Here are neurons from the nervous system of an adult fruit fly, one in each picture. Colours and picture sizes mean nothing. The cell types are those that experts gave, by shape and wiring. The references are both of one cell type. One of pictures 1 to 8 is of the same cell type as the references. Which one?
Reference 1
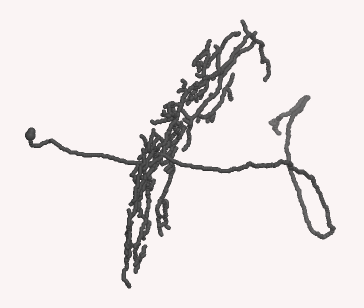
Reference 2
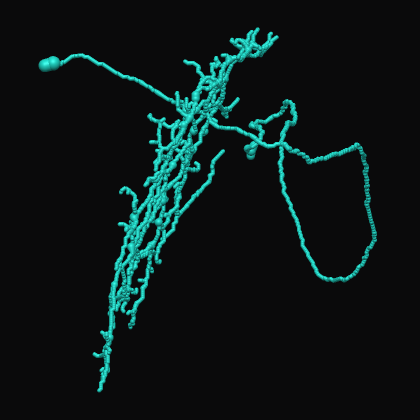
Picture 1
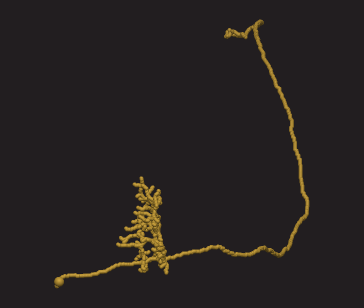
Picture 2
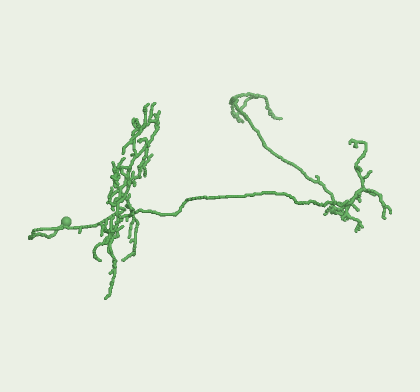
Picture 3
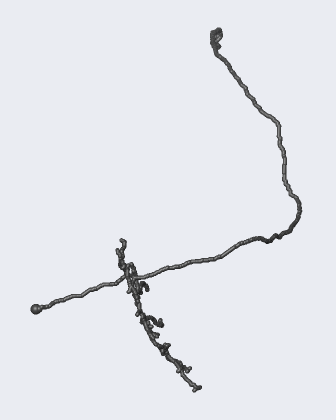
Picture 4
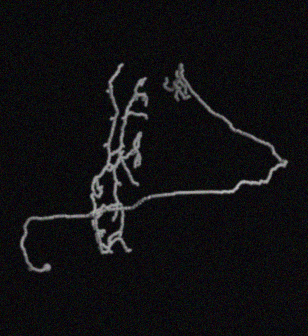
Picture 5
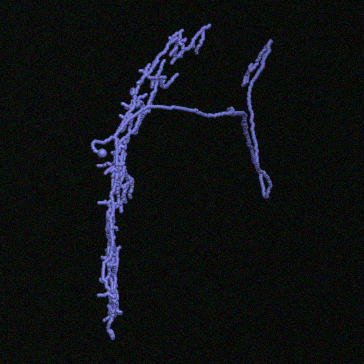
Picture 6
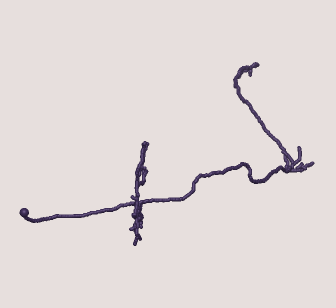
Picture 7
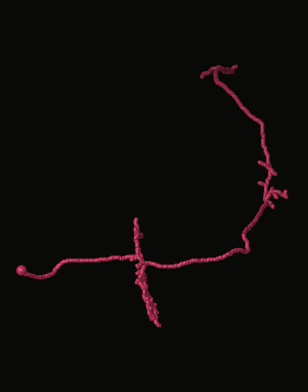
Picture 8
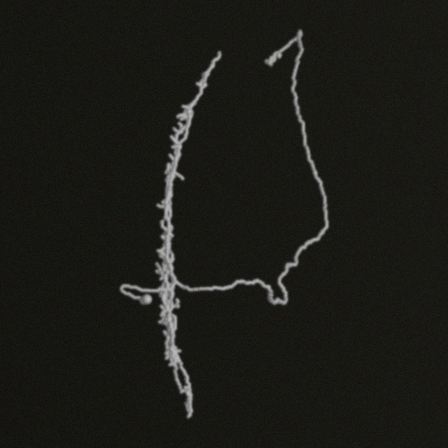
Picture 5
